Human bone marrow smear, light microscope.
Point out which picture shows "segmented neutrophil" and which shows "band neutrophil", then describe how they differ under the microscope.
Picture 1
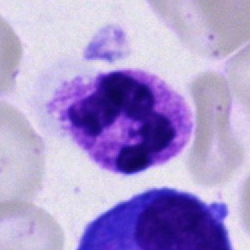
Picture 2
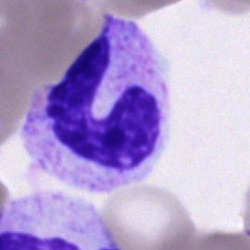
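You are looking at a segmented neutrophil in picture 1 and a band neutrophil in picture 2. Now look at the band neutrophil's nucleus: it is bent into a horseshoe with a deep notch that opens toward the top of the cell.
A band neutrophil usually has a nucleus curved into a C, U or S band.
Its cytoplasm is plentiful and pale lilac. The segmented neutrophil has a roughly round outline, and no vacuoles are seen in its cytoplasm. Just below it lies part of another nucleated cell with deep blue cytoplasm. What the two share is dark purple, clumped chromatin, coarsely so in the segmented neutrophil, and no nucleolus can be seen in either.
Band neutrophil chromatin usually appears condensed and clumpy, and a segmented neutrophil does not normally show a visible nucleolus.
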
